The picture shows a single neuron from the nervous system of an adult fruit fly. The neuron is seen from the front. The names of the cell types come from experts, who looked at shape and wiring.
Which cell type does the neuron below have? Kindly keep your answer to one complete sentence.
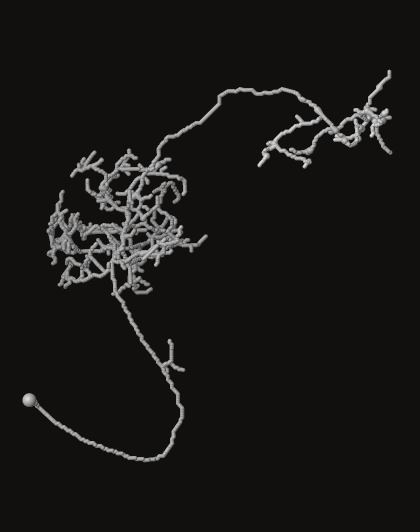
Among cell types, the one for this neuron is CB4100.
